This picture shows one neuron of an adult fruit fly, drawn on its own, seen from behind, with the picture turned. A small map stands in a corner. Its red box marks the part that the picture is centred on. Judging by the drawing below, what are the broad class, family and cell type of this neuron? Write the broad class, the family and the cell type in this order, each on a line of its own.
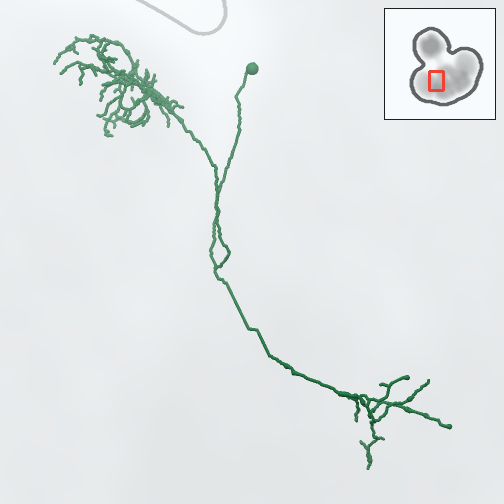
visual projection neuron
LC
LC13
